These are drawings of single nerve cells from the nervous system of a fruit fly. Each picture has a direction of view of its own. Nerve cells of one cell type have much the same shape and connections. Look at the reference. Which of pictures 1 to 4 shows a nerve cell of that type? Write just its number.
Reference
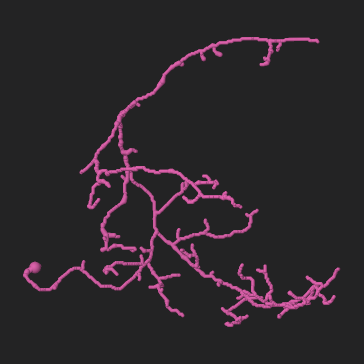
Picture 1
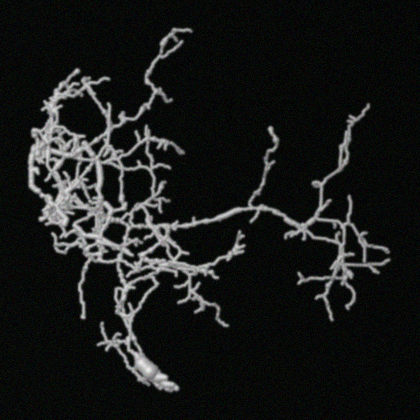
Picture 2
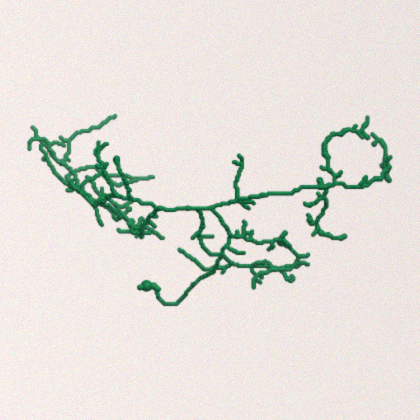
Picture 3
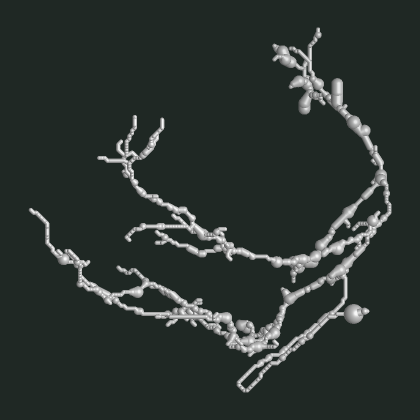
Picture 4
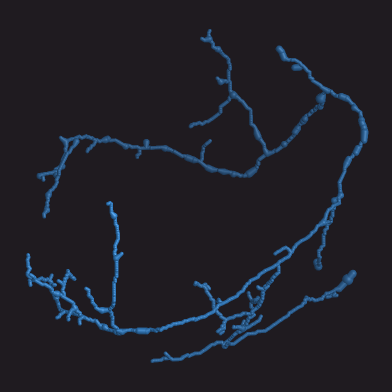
4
